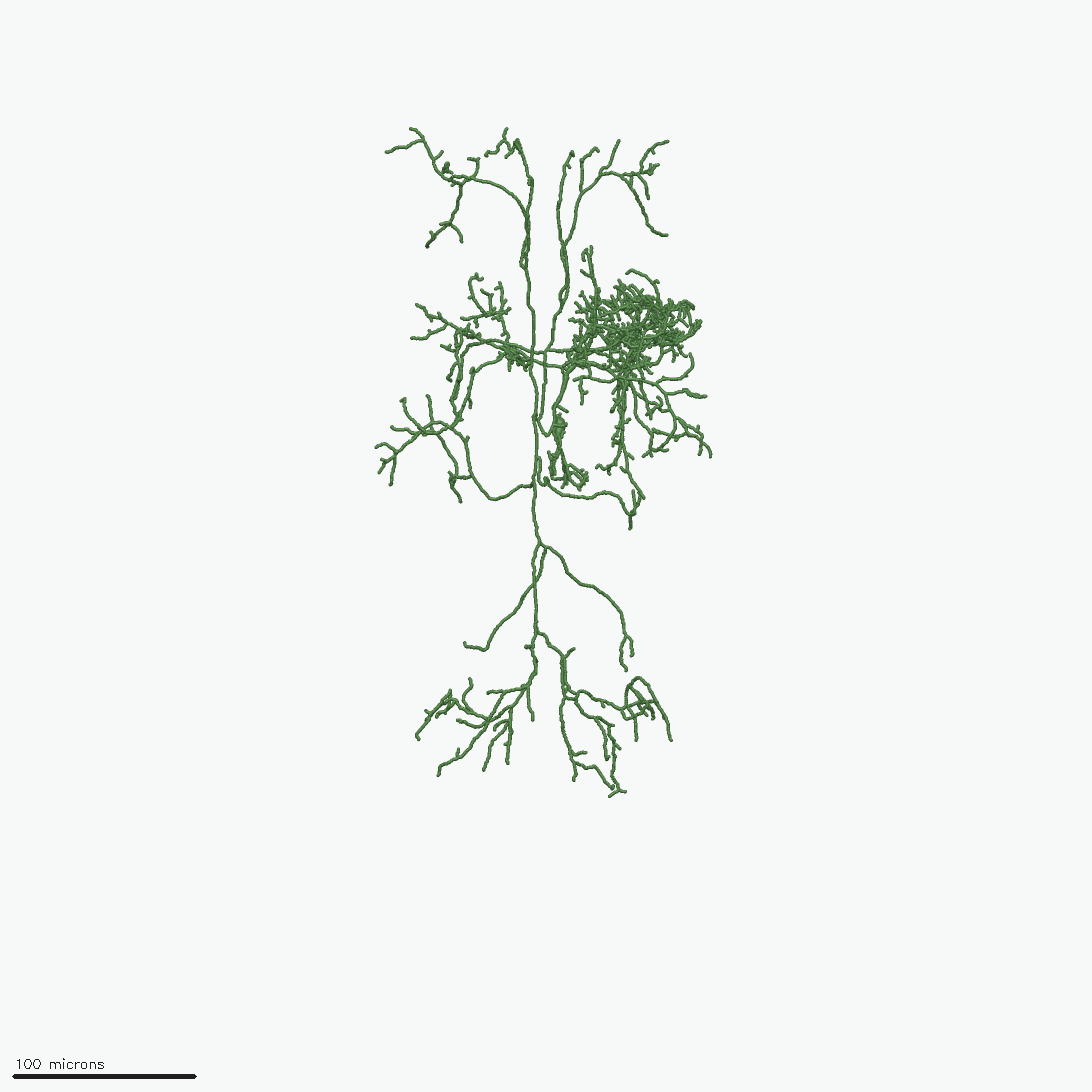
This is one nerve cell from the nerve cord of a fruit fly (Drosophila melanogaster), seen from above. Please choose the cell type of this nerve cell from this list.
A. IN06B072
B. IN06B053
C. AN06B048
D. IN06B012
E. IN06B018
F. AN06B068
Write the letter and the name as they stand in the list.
D. IN06B012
